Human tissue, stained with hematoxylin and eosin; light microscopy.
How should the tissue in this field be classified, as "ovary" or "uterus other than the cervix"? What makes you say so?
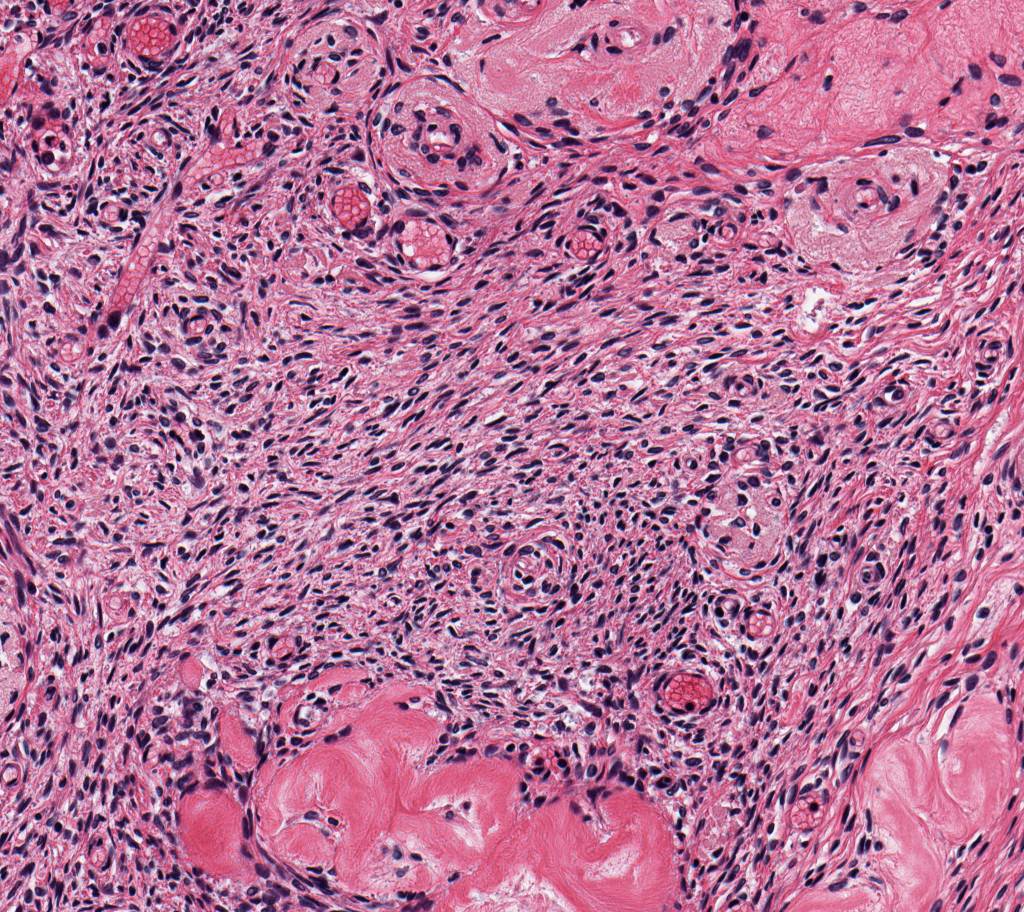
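It's ovary. Spindle stromal cells with elongated, dark-staining nuclei run in short, swirling, interlacing bundles, not one uniform direction. Small round vessels packed with red blood cells are scattered through the upper and central stroma; large, deeply eosinophilic, nearly acellular hyaline masses lie along the bottom edge.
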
